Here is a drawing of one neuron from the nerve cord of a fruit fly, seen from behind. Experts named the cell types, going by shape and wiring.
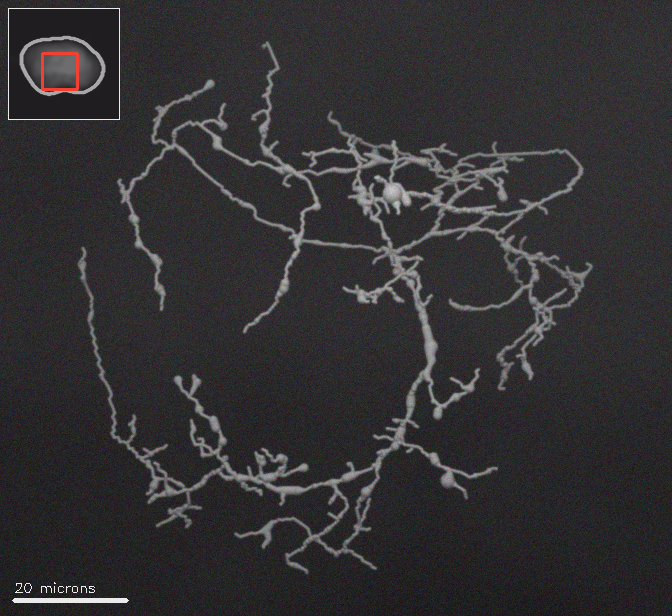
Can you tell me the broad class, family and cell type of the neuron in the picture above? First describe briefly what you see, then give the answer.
From top to bottom in the picture it spans about 95 microns. As drawn here it is about as wide as it is tall. It is a nerve-cord intrinsic neuron. The family is hemilineage 03A. The cell type is IN03A064.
